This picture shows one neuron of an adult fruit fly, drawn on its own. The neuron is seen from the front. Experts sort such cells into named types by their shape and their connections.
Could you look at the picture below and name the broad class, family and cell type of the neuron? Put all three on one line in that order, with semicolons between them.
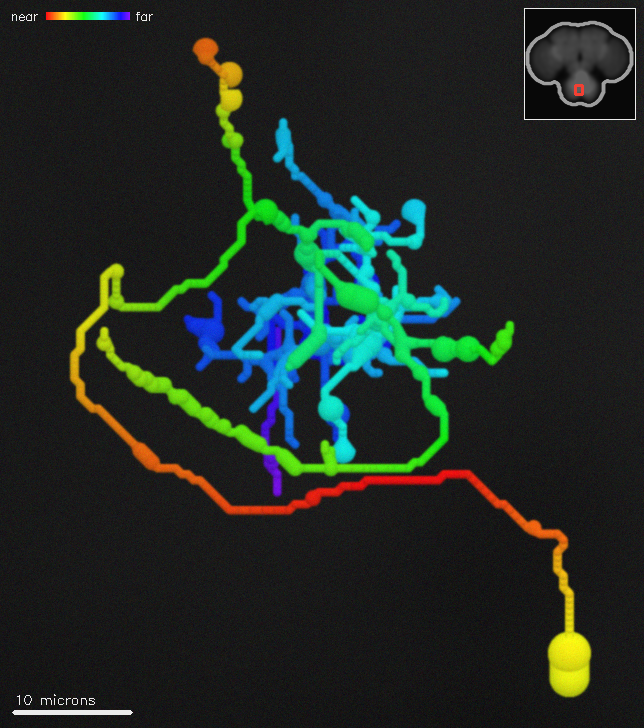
nerve-cord intrinsic neuron; hemilineage 14A; IN14A121_b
